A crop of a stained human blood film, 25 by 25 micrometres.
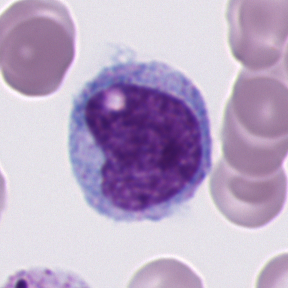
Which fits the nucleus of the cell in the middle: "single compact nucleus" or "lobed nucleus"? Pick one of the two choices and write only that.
Single compact nucleus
